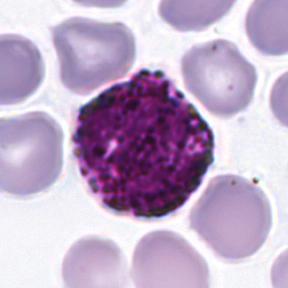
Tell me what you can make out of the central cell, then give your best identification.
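Roughly round in outline, the cell is crowded throughout by coarse, dark purple-black granules. They lie so thickly that the shape of the nucleus cannot be made out, and no pale, granule-free rim of cytoplasm shows at the edge. The cell is a basophil.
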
